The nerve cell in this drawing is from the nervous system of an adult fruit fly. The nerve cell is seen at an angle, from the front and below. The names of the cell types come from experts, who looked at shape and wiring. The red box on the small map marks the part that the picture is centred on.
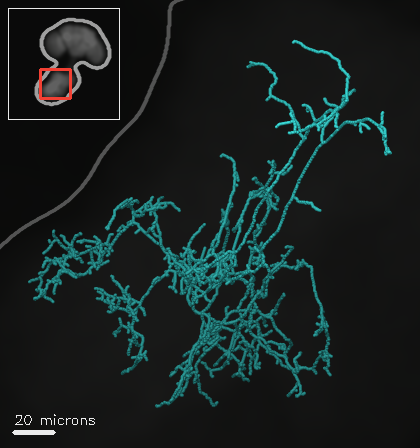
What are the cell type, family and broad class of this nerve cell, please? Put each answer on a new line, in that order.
IN05B031
hemilineage 05B
nerve-cord intrinsic neuron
